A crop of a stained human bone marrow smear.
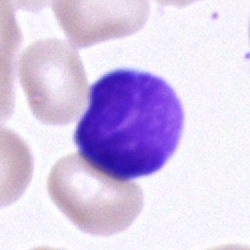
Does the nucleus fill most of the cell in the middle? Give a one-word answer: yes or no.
Yes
